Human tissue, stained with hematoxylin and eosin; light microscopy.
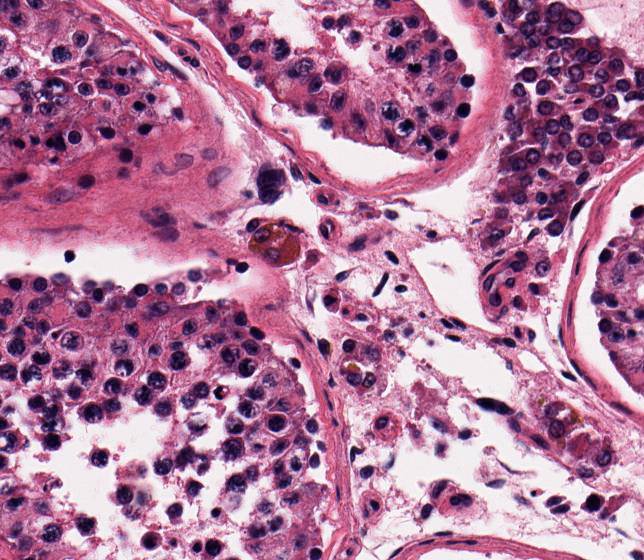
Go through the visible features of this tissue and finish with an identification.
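Many cell layers line the tubules, filling most of each; many cells have large round nuclei with coarse, dark, clumped chromatin. Loose tissue at lower centre holds small groups of polygonal cells with round nuclei and pink cytoplasm. This is testis.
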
